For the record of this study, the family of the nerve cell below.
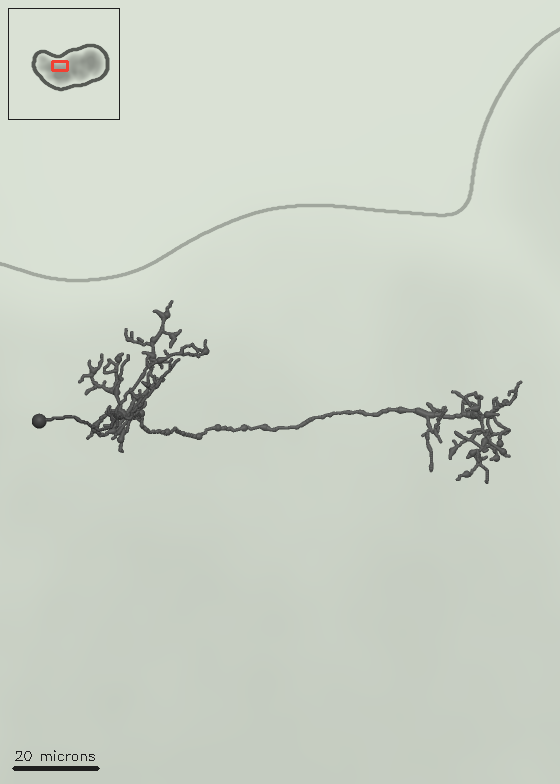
TmY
